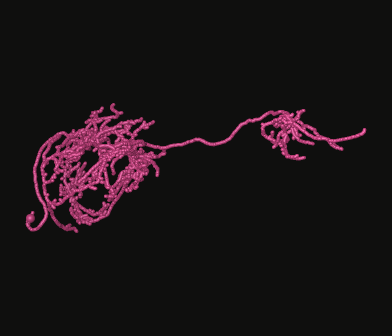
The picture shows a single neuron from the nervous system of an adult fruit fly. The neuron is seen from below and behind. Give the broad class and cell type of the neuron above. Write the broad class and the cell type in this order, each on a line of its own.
central-brain intrinsic neuron
CL135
